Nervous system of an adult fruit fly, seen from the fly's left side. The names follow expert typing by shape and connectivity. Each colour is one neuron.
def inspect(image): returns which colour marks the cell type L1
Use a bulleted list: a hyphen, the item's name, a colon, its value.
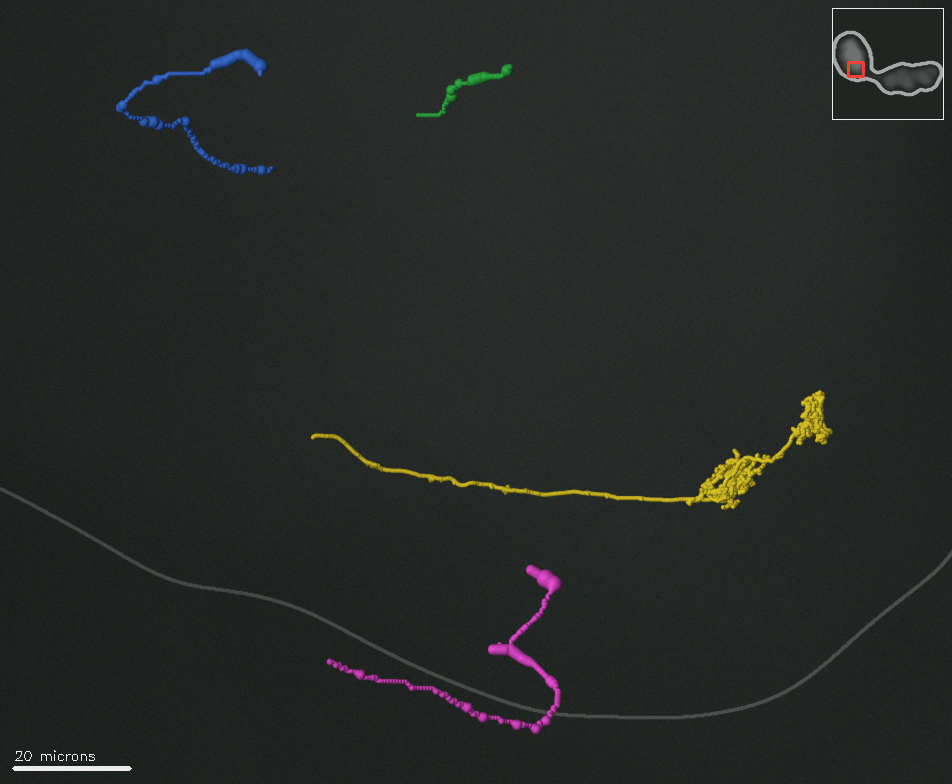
- colour: magenta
